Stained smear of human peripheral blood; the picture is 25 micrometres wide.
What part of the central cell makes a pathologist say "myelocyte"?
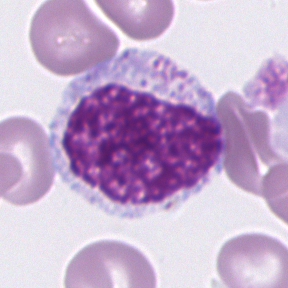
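Taking the nucleus first: it is an oval about 15 by 10 micrometres, its long axis running horizontally across the cell. Its chromatin is coarse, with dark purple clumps separated by paler spaces. Next, the cytoplasm: its rim is widest above the nucleus, with fine purple granules scattered through it.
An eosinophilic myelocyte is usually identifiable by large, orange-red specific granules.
The fine purple granules here are not of that kind, which sets this myelocyte apart from the eosinophilic form.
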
